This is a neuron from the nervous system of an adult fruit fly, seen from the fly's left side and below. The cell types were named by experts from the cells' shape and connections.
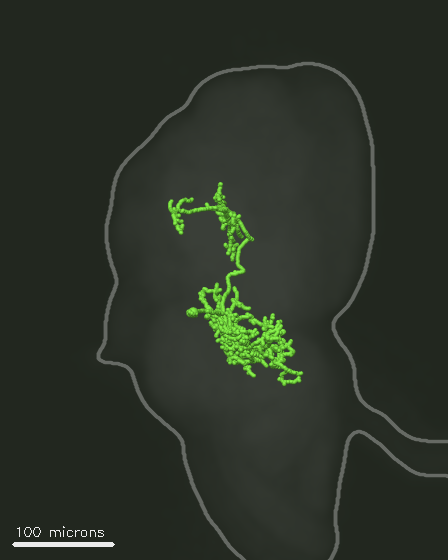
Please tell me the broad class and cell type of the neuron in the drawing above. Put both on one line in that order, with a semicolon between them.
central-brain intrinsic neuron; GNG305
